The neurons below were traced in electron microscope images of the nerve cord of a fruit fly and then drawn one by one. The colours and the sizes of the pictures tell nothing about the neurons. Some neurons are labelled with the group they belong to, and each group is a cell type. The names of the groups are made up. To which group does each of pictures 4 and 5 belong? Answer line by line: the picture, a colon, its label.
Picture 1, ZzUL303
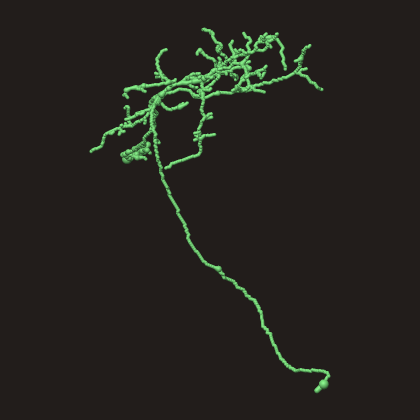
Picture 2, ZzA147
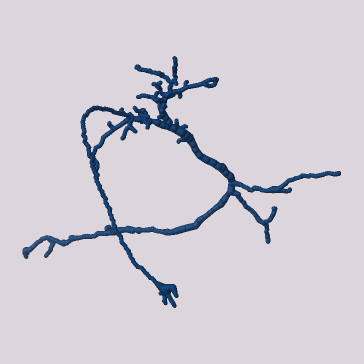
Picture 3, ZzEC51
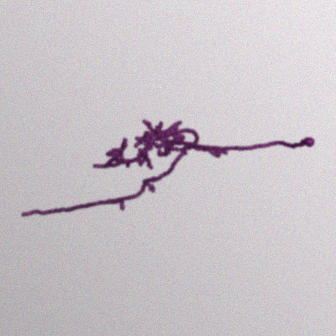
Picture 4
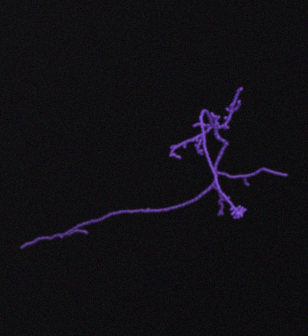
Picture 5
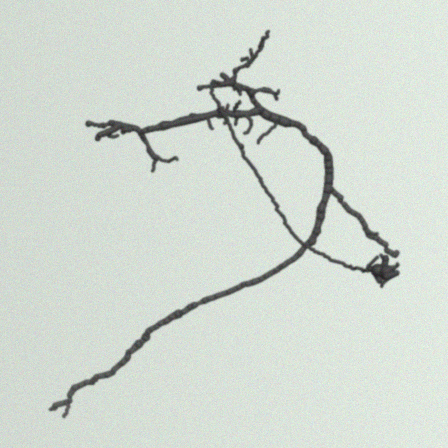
4: ZzA147
5: ZzA147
